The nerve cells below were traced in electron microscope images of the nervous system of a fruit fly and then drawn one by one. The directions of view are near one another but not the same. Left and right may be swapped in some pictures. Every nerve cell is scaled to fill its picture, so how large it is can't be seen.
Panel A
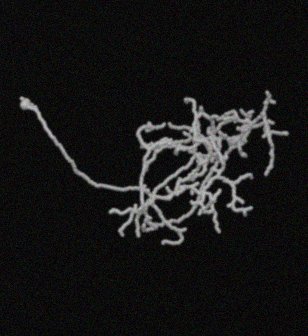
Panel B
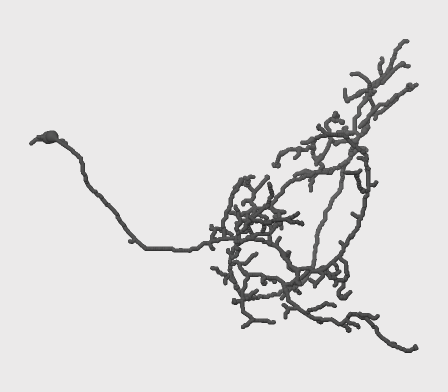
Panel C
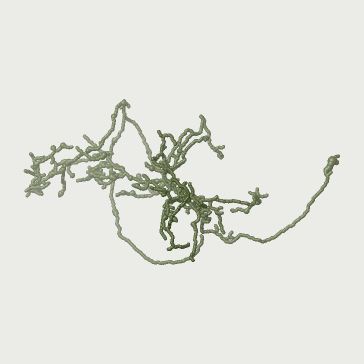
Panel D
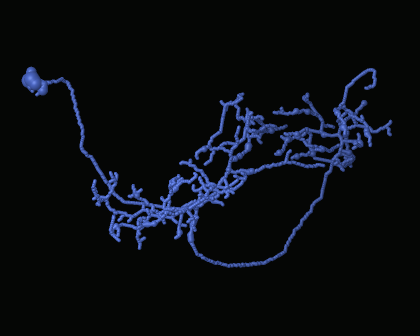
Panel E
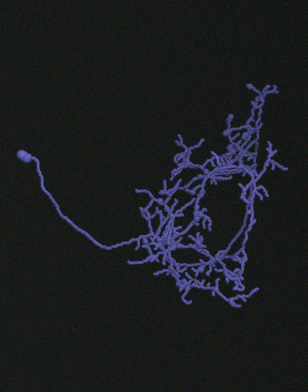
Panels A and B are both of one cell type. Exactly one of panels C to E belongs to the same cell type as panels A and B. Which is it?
E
